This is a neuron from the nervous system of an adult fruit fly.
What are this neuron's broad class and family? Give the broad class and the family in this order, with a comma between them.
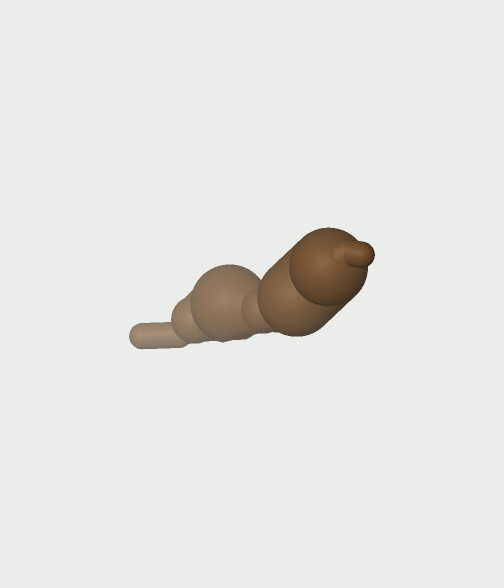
photoreceptor or other optic-lobe sensory neuron, class visual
